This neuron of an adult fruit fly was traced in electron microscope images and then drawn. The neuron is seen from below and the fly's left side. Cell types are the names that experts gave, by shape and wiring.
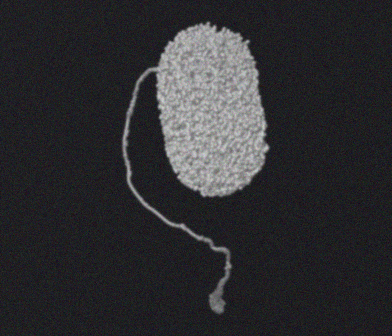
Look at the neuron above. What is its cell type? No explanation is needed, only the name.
Li39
